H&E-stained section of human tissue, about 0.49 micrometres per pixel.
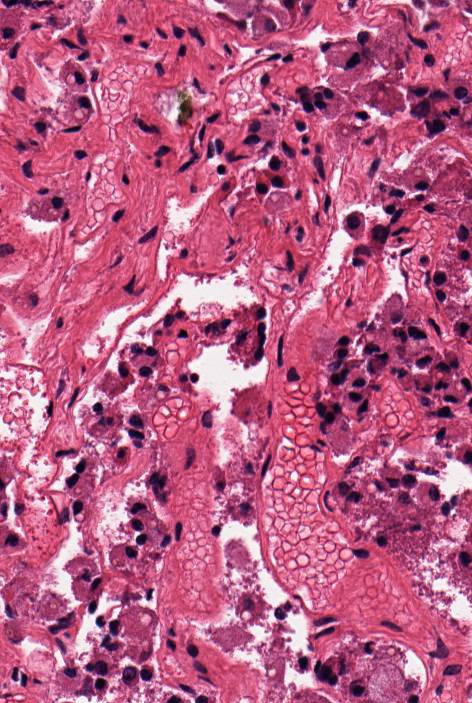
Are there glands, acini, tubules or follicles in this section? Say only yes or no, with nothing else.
No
